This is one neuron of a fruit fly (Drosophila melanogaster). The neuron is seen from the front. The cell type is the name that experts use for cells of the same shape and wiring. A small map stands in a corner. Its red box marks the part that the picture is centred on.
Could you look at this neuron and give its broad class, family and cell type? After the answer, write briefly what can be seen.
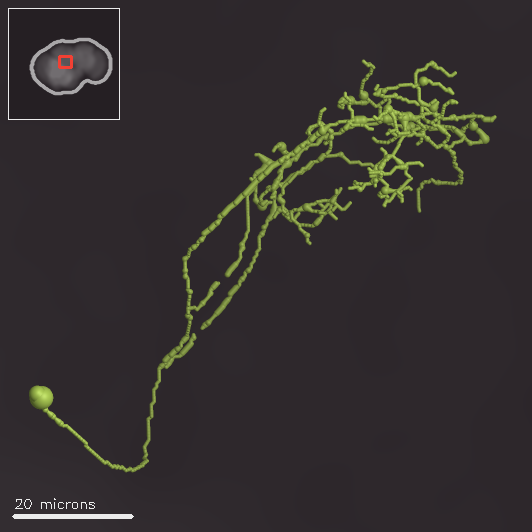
This is a central-brain intrinsic neuron. Its family is hemilineage LALa1_anterior. Its cell type is CB1705. The cell body can be seen at the lower left of the picture. By the scale bar it is about 80 microns wide in this view. Dozens of branch ends can be seen.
